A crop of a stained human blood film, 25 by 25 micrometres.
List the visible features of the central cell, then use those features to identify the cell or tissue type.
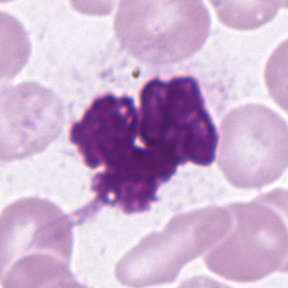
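Several irregular lobes make up the nucleus, all still joined together, and a few small clear gaps lie within the nuclear mass. Chromatin: dark purple and coarsely clumped. Fine lilac granules are scattered through the pale surrounding cytoplasm. Name: segmented neutrophil.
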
